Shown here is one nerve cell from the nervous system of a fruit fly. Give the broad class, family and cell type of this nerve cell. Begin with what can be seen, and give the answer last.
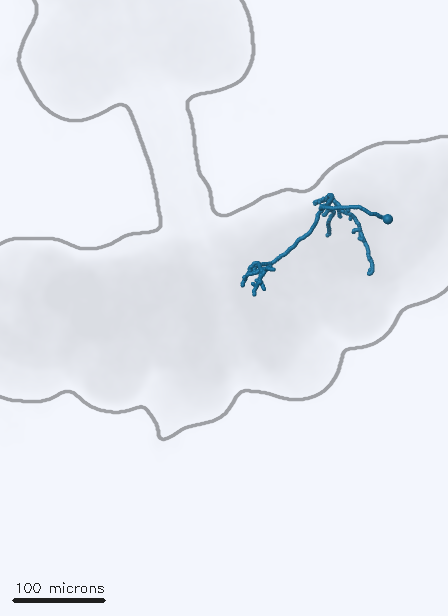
From left to right in the picture it spans about 160 microns. In this view it is wider than it is tall. This is a central-brain intrinsic neuron. Its family is hemilineage SLPpl1. It is of cell type SMP217.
